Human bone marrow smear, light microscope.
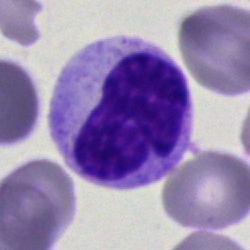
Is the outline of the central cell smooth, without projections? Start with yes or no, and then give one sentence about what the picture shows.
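Yes. The cell outline is roughly round and smooth.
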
